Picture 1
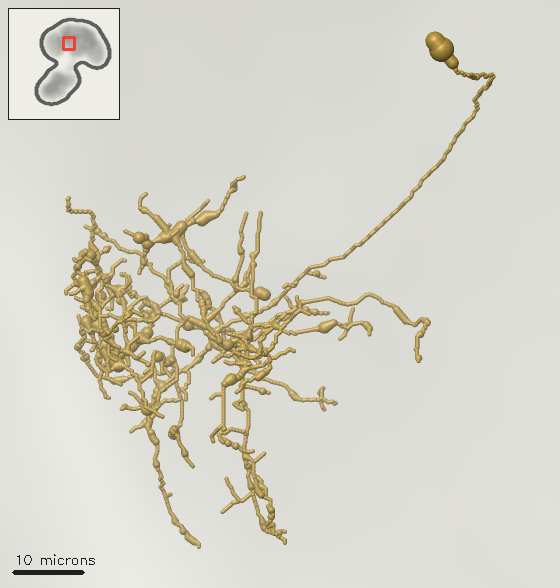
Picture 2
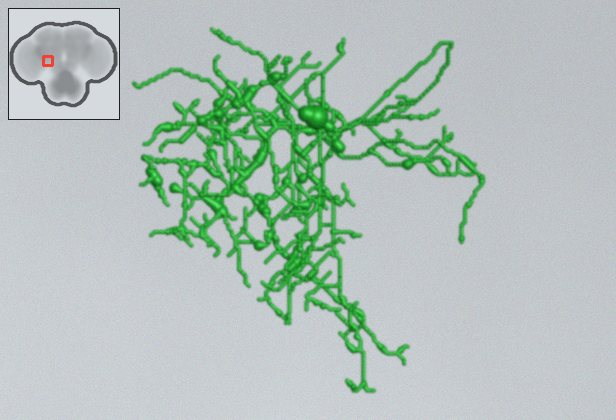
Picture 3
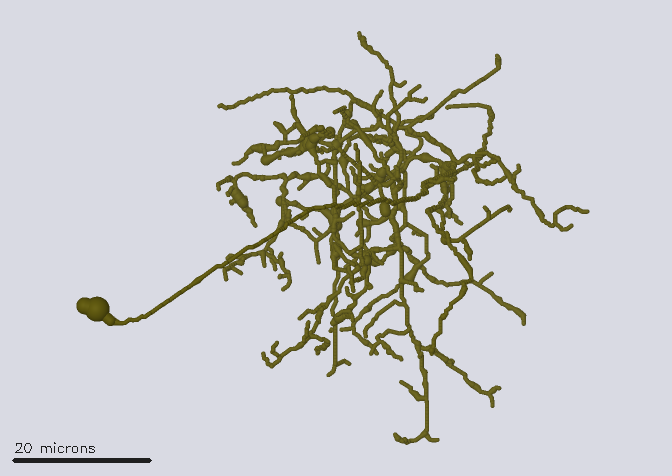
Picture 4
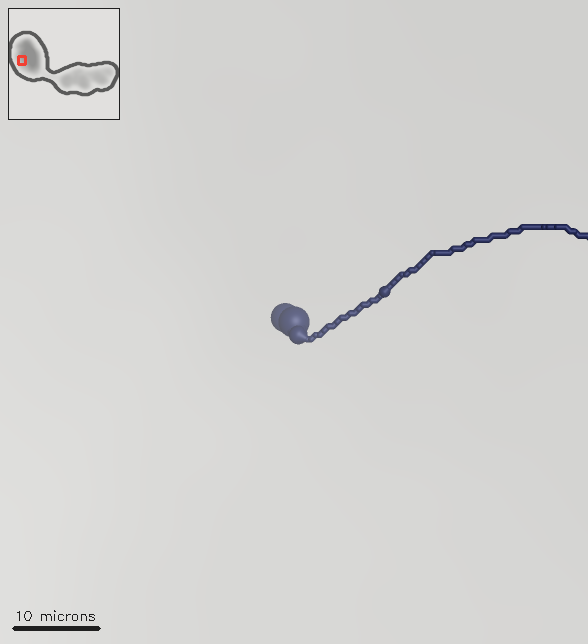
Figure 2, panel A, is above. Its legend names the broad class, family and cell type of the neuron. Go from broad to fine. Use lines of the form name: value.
broad class: central-brain intrinsic neuron
family: hemilineage WEDa2
cell type: WED030_b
